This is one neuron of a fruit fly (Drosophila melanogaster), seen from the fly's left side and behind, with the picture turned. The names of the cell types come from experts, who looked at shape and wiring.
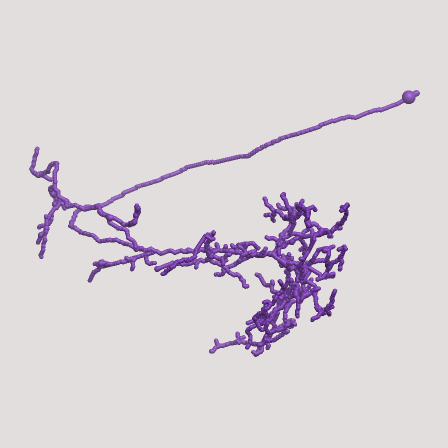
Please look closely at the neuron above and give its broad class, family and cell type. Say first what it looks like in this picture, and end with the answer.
The cell body is at the upper right of the picture. The picture shows dozens of branch ends. This is a nerve-cord intrinsic neuron. Its family is hemilineage 12B. The cell type is IN12B073.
